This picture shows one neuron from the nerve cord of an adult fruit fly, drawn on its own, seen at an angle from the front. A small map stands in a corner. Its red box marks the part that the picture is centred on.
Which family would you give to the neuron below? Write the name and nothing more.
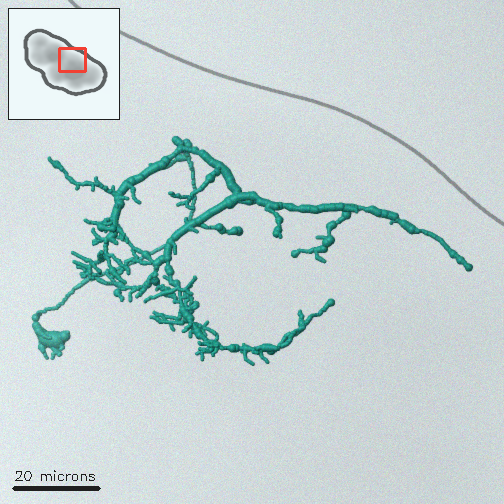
hemilineage 03B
